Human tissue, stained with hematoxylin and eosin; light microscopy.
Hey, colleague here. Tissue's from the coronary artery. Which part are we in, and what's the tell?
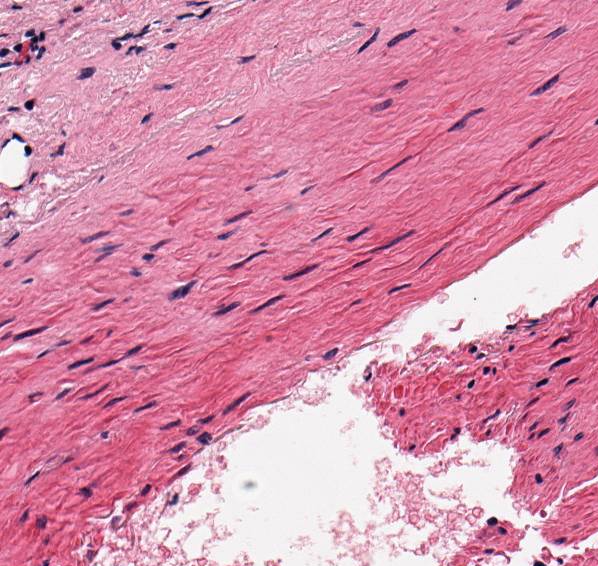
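Here we have the tunica media. In the main band, the nuclei are elongated and cigar-shaped, lying parallel to the fibres. The cytoplasm is bright pink and fibrillar, and you will find no cross-striations.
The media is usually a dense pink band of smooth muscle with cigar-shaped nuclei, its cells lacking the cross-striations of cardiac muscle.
No epithelium appears anywhere, and a small round empty space sits at the left edge in the upper third.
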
